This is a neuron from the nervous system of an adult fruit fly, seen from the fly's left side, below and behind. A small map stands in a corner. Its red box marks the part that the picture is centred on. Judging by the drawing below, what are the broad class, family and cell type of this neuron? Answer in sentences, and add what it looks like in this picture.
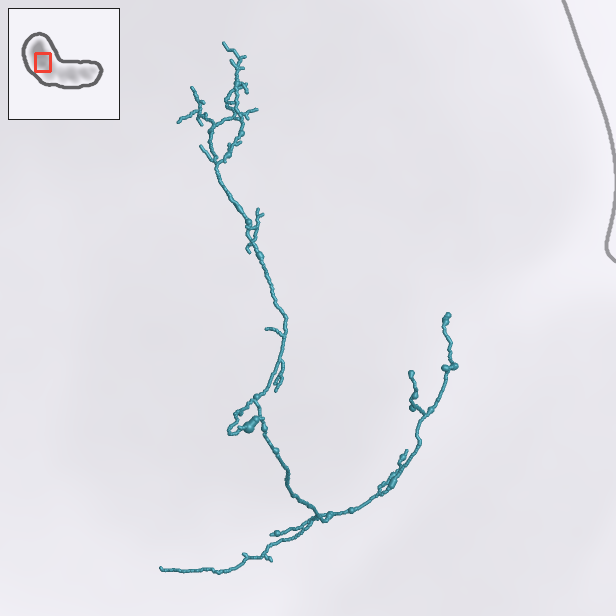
Its broad class is central-brain intrinsic neuron. Its family is hemilineage LB19. The cell type is PS335. In this view it is taller than it is wide.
